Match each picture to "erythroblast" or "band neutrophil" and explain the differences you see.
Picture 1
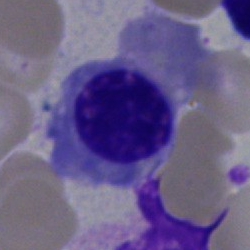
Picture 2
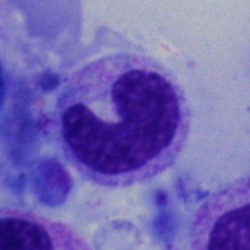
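The erythroblast is in picture 1, the band neutrophil in picture 2. Their outlines differ: the erythroblast's is irregular, with small rounded bulges along the left edge, whereas the band neutrophil's is roughly round and smooth. In the band neutrophil, the nucleus is curved into a thick C or horseshoe shape, its notch opening toward the upper left.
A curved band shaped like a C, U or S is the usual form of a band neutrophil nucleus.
The erythroblast's nucleus sits toward the upper right instead, since its cytoplasm is widest on the left and lower side. Its chromatin is dark purple and dense, broken by small paler spots, and its cytoplasm shows no distinct granules.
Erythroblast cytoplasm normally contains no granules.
No nucleoli are visible in the band neutrophil's nucleus. Pale red cells press against the erythroblast on its right side; in the band neutrophil picture, parts of other nucleated cells appear at the lower left and lower right corners.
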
